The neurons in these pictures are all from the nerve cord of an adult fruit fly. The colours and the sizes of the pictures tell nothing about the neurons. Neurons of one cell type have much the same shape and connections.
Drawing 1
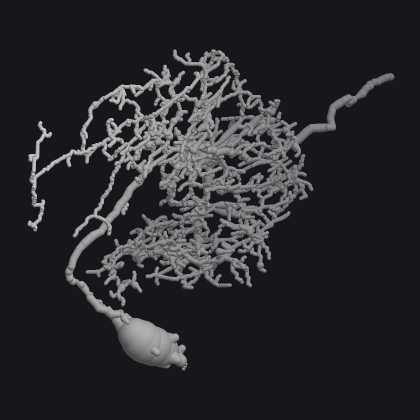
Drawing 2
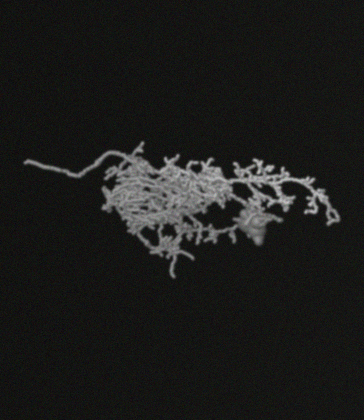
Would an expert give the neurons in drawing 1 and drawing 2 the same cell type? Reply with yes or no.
yes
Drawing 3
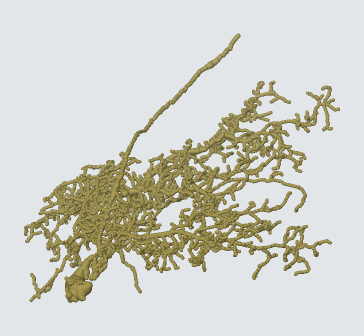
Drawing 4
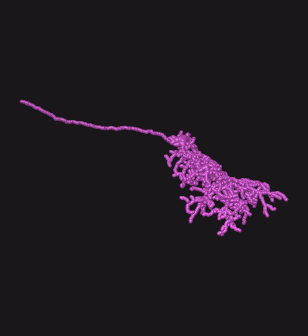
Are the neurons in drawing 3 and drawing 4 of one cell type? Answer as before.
no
